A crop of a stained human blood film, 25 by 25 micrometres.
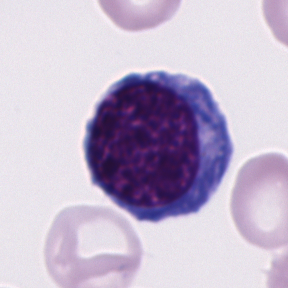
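Normoblast in a stained smear of human peripheral blood, about 13 micrometres across. The nucleus, with dark purple, coarsely clumped chromatin, sits off-centre toward the left. Deep blue cytoplasm forms a rim widest on the right, with a paler zone just right of the nucleus.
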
